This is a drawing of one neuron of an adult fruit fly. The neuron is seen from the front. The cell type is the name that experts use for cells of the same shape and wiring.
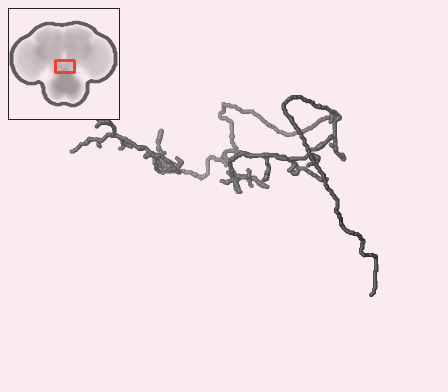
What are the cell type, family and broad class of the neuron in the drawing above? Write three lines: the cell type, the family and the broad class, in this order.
PhG3
class gustatory
sensory neuron entering the brain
